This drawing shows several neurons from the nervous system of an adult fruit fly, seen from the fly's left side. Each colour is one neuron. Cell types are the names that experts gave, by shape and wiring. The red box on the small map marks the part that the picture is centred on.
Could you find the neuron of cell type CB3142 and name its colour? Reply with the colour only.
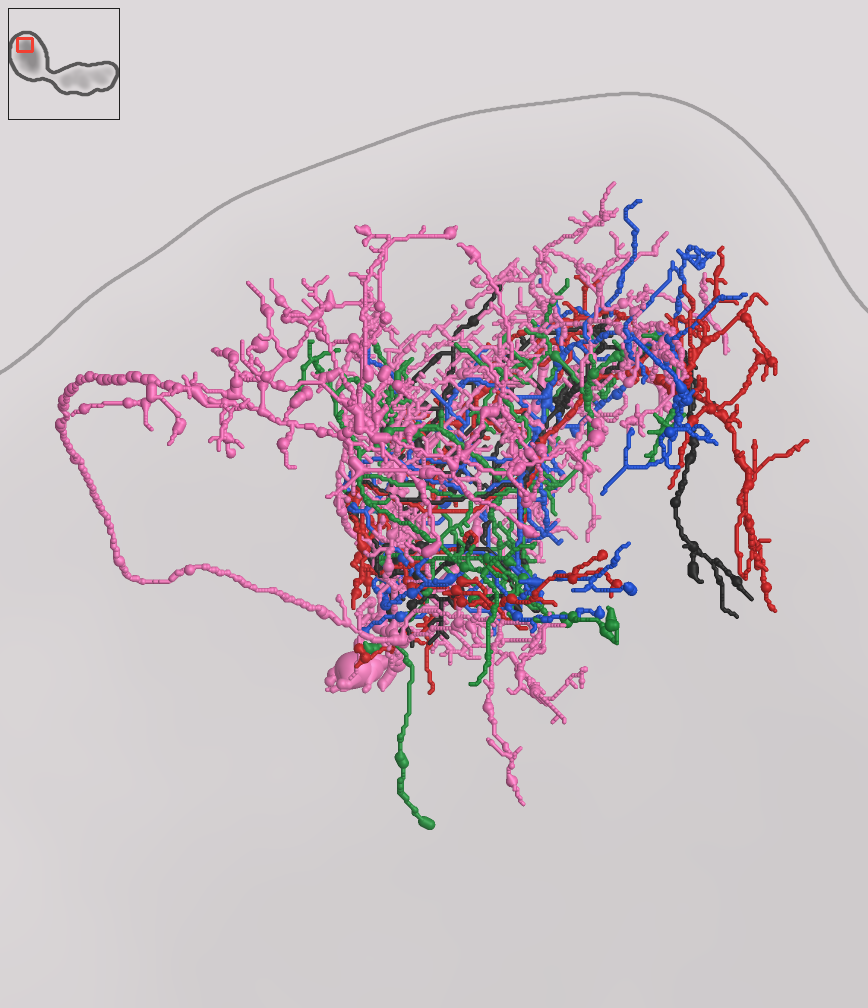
green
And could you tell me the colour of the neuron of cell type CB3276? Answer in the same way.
blue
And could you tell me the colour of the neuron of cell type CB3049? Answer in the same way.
black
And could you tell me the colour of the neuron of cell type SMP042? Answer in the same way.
pink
